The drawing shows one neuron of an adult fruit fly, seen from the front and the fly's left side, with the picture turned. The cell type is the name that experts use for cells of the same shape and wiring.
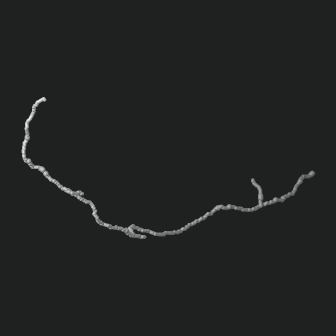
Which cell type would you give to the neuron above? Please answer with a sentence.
The cell type is HRN_VP4.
